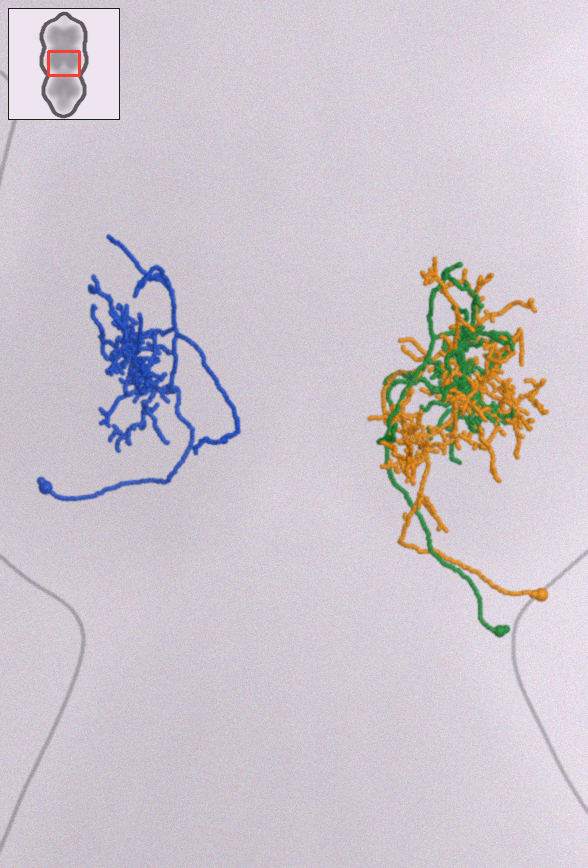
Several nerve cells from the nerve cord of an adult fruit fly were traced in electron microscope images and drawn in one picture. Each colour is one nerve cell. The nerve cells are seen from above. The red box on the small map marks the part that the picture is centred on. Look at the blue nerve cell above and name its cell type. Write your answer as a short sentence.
The cell type is IN01B055.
